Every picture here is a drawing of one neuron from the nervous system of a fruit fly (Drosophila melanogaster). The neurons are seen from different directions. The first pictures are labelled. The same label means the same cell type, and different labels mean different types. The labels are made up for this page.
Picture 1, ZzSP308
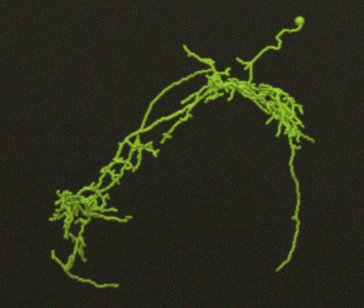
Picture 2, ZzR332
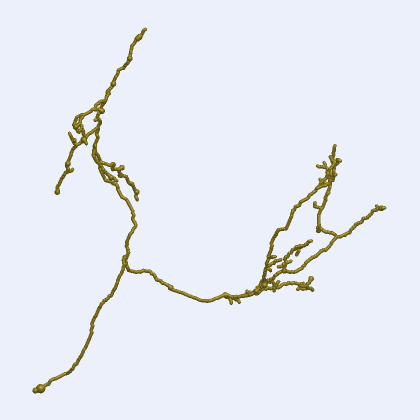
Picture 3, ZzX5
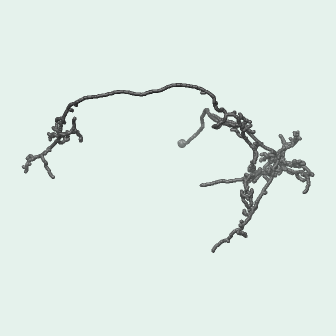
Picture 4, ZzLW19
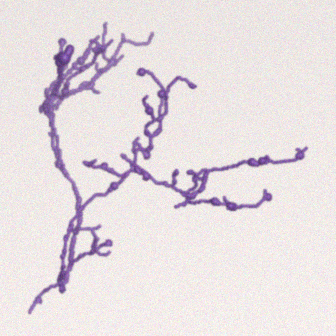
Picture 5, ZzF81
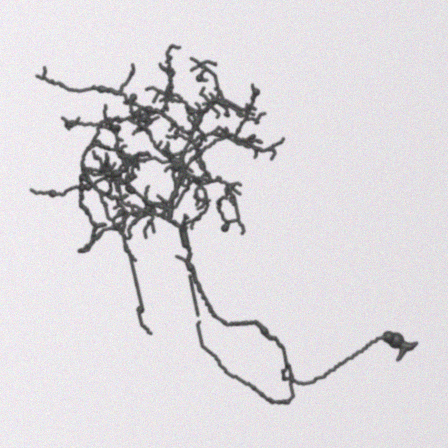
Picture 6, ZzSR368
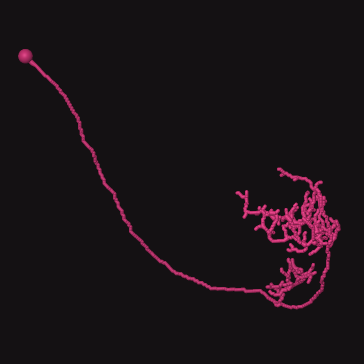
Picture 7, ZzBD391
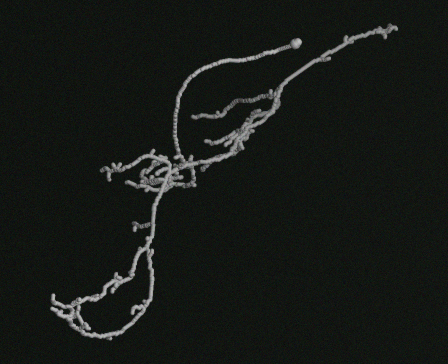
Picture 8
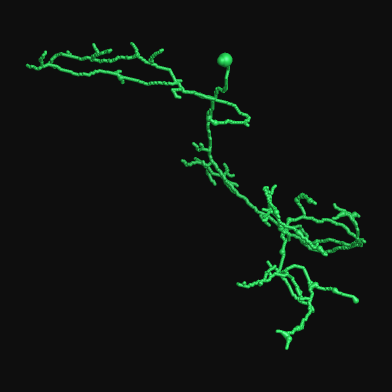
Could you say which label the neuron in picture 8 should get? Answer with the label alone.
ZzLW19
